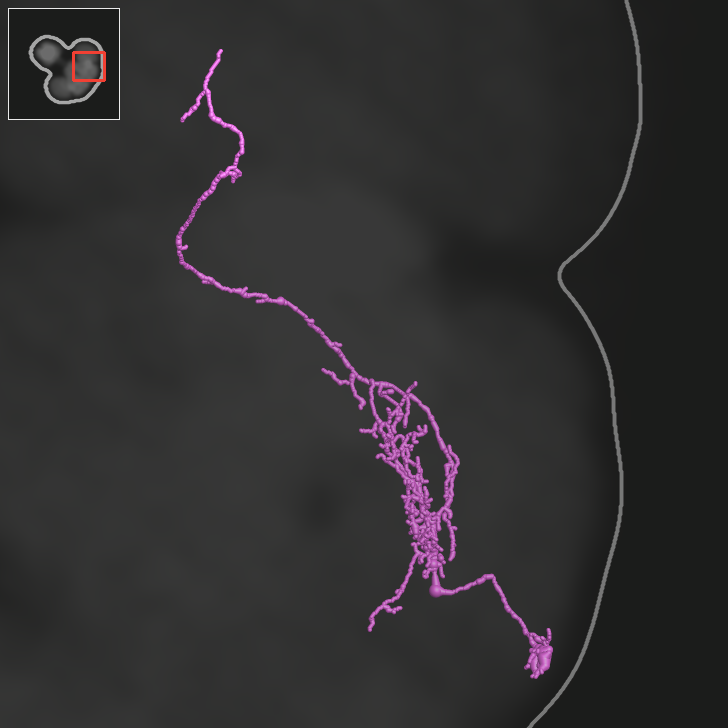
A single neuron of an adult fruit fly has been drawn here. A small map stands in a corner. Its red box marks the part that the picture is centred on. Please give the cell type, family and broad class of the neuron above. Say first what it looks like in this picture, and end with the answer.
The picture shows dozens of branch ends. As drawn here it is taller than it is wide. Its cell type is DN1a. Its family is DN1. This is a central-brain intrinsic neuron.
